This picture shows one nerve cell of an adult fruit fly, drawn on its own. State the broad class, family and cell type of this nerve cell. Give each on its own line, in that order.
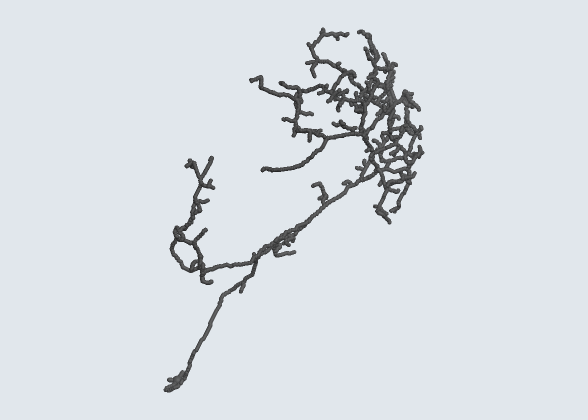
nerve-cord intrinsic neuron
hemilineage 16B
IN16B073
